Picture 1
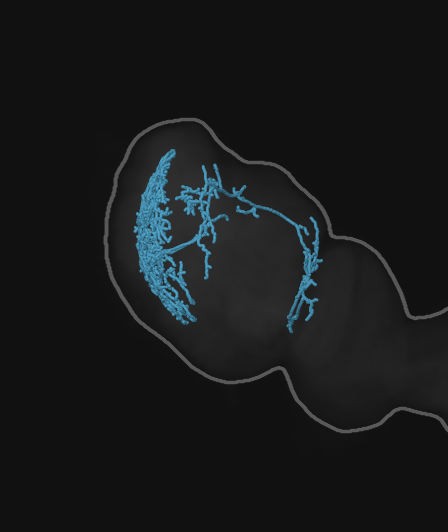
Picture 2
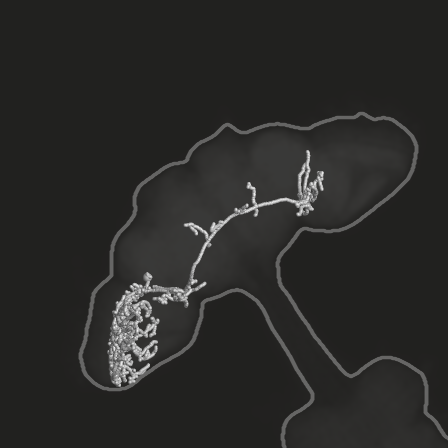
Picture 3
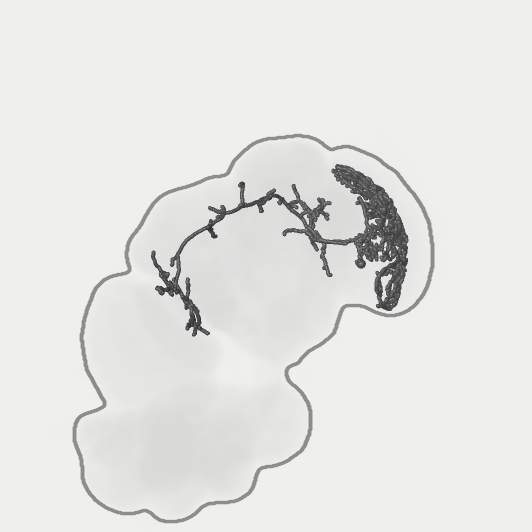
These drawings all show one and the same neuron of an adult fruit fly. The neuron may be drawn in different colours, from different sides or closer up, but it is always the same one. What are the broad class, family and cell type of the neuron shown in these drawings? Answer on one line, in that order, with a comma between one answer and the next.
visual projection neuron, MeVPaMe, MeVPaMe1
